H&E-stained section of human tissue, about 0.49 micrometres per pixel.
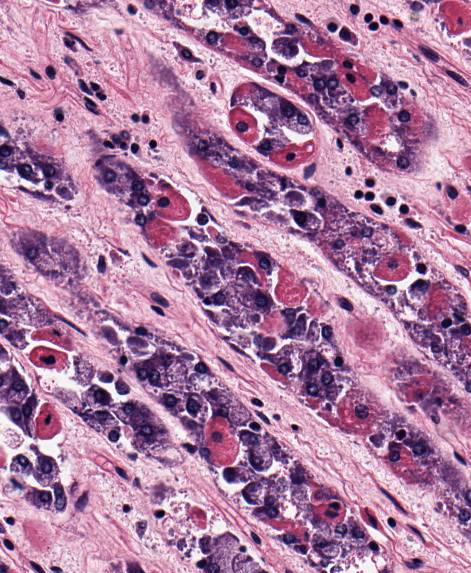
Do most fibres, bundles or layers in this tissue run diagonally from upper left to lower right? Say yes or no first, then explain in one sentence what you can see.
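Yes. The cells form elongated cords that run diagonally from upper left to lower right across the field.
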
